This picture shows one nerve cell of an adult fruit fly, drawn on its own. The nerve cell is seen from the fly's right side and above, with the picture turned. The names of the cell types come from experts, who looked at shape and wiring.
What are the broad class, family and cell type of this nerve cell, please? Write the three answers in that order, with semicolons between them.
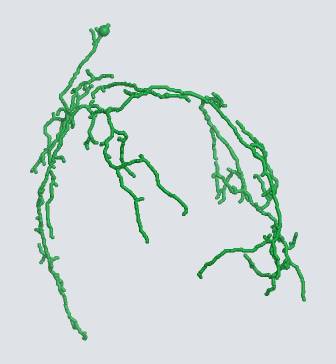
nerve-cord intrinsic neuron; hemilineage 13A; IN13A029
